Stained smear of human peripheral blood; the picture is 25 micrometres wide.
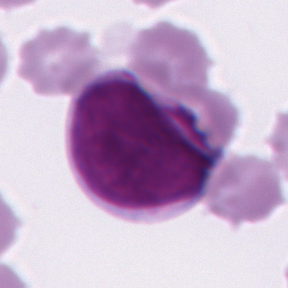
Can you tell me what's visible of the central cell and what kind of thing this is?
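Chromatin dense, dark purple, evenly fine; nucleus about 13 by 11 micrometres. Cytoplasm only a thin rim, widest along the lower-left edge, pale lilac-grey where visible. Upper-right border irregular, with small bumps where it meets red cells. Identification: myeloblast.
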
